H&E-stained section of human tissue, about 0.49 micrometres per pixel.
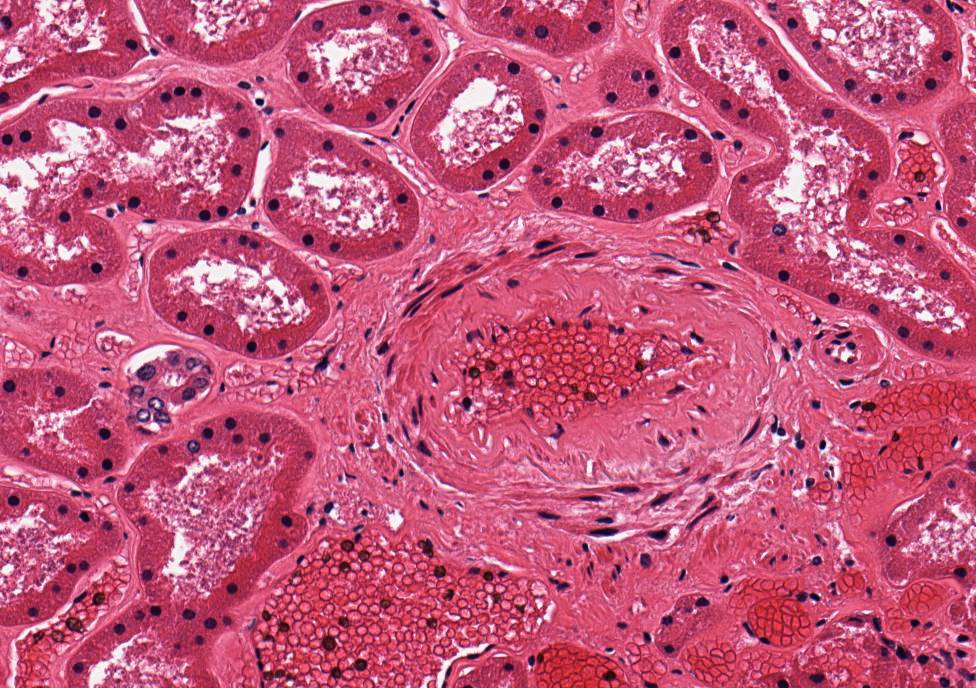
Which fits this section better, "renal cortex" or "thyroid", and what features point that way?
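This is renal cortex. Cross-cut and elongated tubules fill the upper half and left side of the field. Their lining is a single layer of cuboidal cells, each with one round dark nucleus and abundant deeply pink granular cytoplasm. Red blood cells pack the central vessel's lumen.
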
